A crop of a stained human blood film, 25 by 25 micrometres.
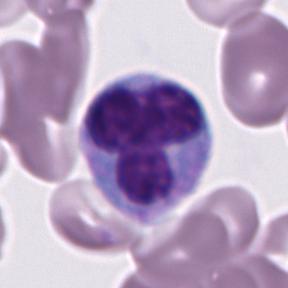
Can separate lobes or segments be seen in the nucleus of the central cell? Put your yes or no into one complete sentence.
Yes, this cell's nucleus is lobed, with two or more segments.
